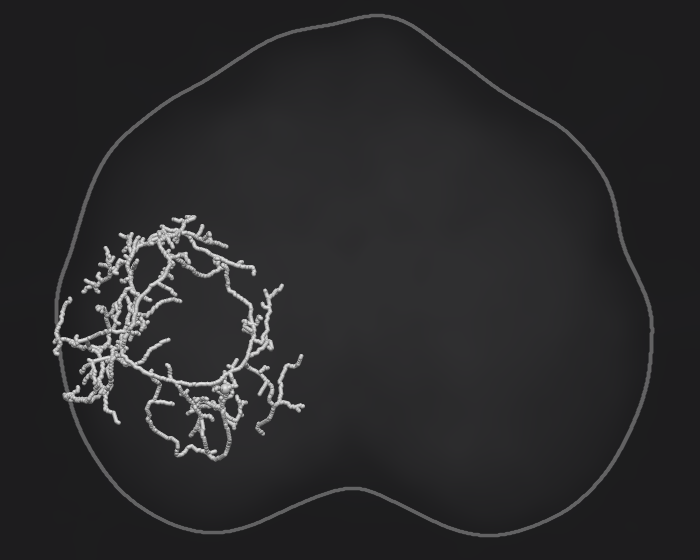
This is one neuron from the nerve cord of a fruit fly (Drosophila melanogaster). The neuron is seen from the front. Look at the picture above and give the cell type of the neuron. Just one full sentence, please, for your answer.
As for cell type, this neuron is IN13A047.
